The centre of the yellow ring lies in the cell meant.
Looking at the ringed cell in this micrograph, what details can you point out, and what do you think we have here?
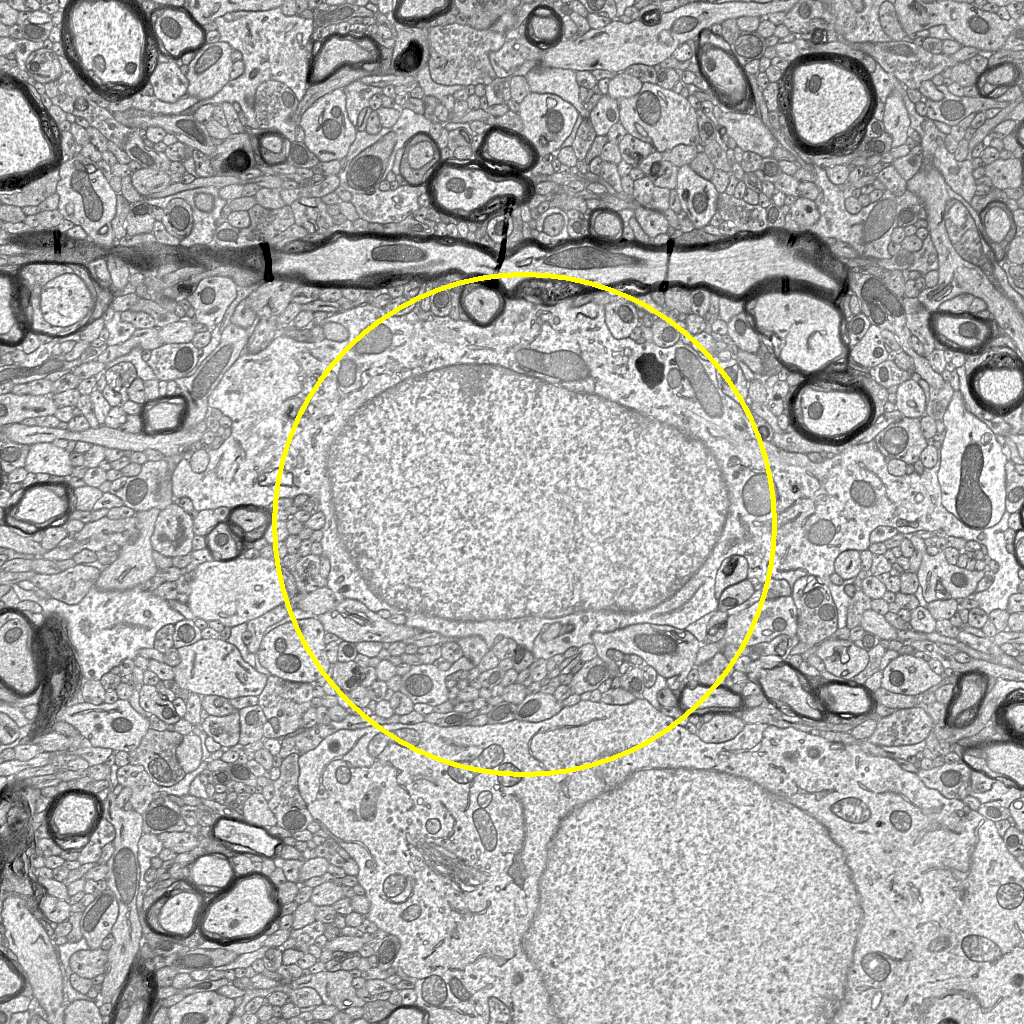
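Look at the nucleus: a smooth oval, wider side to side than top to bottom, wholly inside the ring. Its chromatin is pale and finely scattered, with no thick dark band along the envelope. Above it, in the cytoplasm, lies an elongated mitochondrion. This is an astrocyte.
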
